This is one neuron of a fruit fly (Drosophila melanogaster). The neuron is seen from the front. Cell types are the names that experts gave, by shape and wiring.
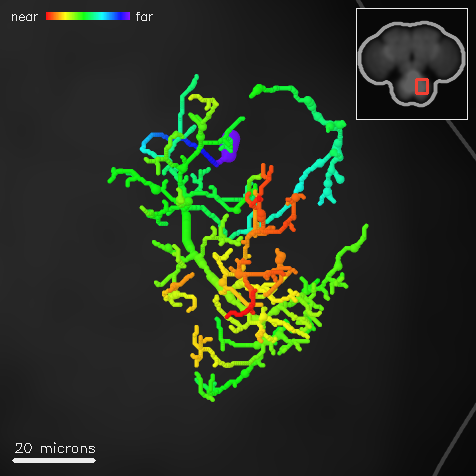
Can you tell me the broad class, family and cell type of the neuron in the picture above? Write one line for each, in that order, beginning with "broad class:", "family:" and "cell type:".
broad class: nerve-cord intrinsic neuron
family: hemilineage 20A.22A
cell type: IN20A.22A047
